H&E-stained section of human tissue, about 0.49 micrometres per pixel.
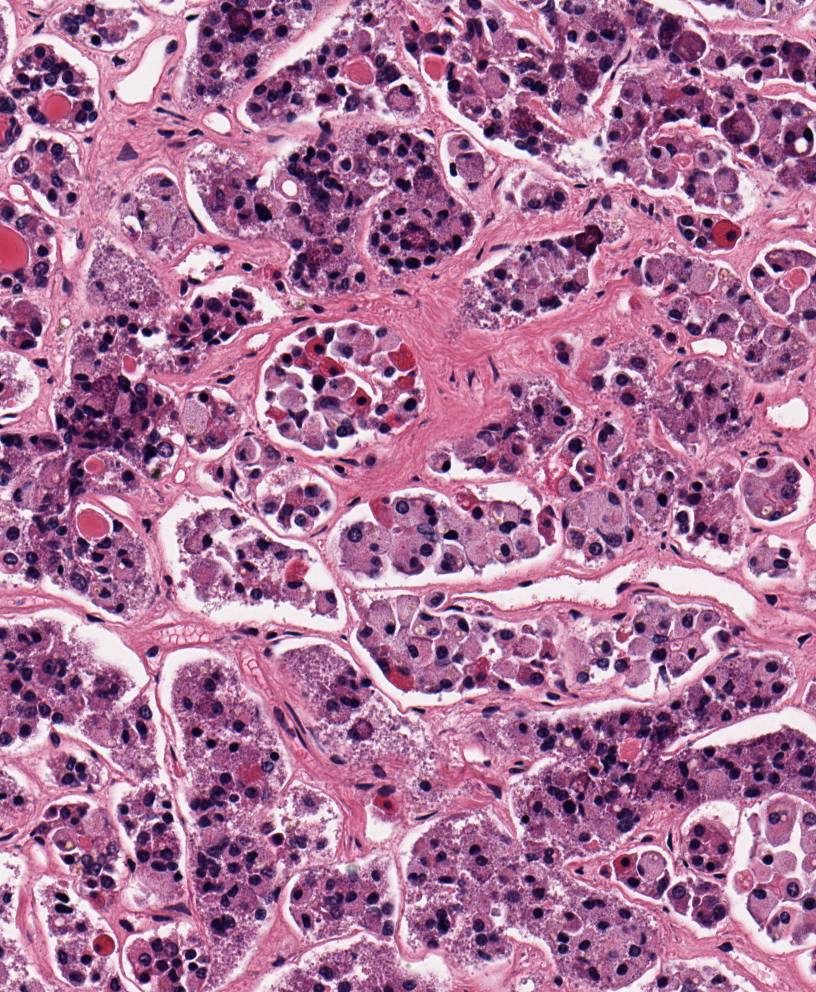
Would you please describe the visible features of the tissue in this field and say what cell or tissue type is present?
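Rounded and elongated nests of cells, separated by thin pink fibrous septa, occupy the entire field. Within a single nest, cells with purple granular cytoplasm are intermixed with paler cells rather than grouped apart. A thicker band of pink collagenous stroma bearing spindle-shaped nuclei crosses the centre. Some nests hold round, homogeneous, deep-pink globules, among them at the upper left edge. The tissue is pituitary.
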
